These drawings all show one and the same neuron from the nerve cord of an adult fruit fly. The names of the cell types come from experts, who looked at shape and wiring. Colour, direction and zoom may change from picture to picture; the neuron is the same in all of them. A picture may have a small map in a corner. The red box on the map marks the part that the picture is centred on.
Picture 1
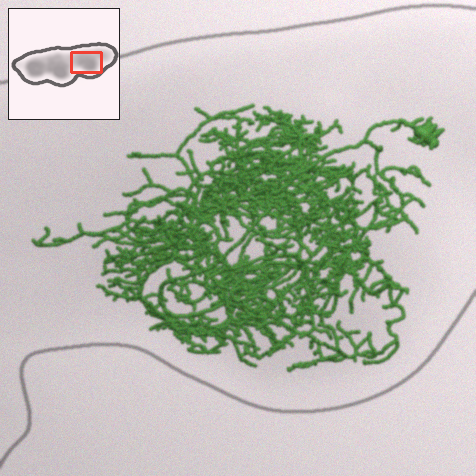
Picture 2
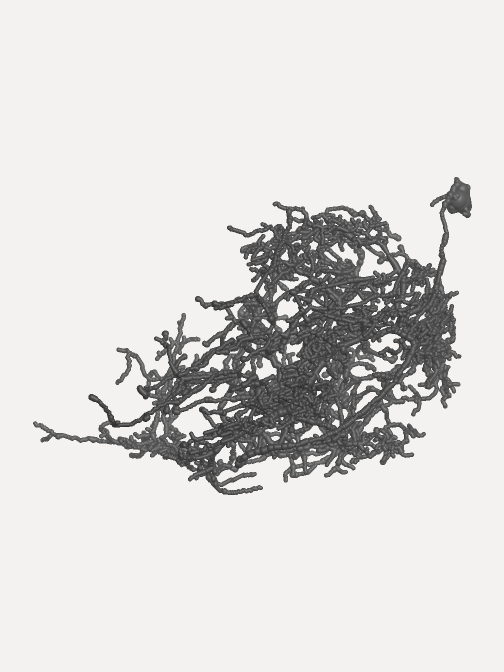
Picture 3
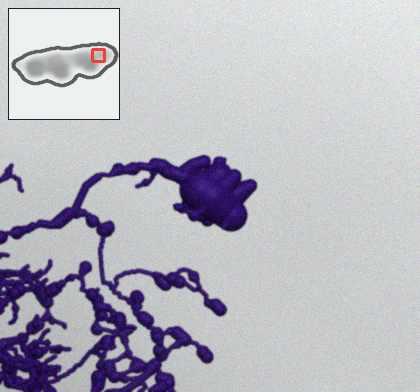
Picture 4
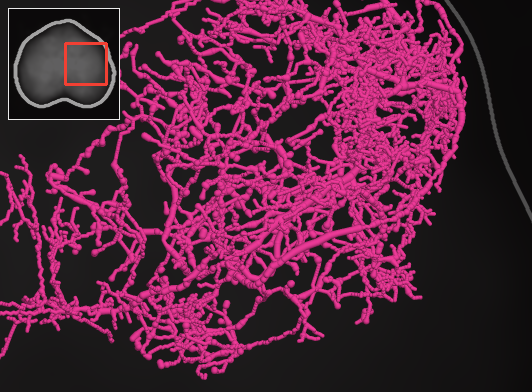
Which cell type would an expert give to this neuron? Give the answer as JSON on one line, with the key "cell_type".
{"cell_type": "IN09A001"}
